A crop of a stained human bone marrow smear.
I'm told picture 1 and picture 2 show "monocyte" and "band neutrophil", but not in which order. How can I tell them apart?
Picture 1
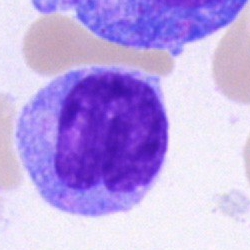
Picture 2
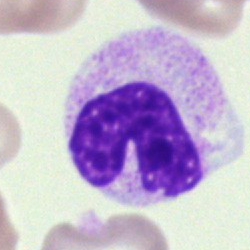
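Identity: the monocyte is in picture 1, and the band neutrophil is in picture 2. Outline: smooth and rounded in both. Nucleus shape: bean-like in the monocyte, from a notch in its lower edge; horseshoe-shaped in the band neutrophil, from a deep indentation below.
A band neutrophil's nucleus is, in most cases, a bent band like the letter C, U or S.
Nucleus position: off-centre toward the right in the monocyte. Chromatin: dark purple and coarsely clumped in both, with paler patches between the clumps in the monocyte.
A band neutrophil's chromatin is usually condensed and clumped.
Cytoplasm: pale greyish blue in the monocyte, widest on the left of the nucleus; abundant and pale lilac in the band neutrophil.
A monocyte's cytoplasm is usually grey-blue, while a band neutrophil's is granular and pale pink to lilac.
Vacuoles: none in either cell. Nucleoli: none seen in the band neutrophil.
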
